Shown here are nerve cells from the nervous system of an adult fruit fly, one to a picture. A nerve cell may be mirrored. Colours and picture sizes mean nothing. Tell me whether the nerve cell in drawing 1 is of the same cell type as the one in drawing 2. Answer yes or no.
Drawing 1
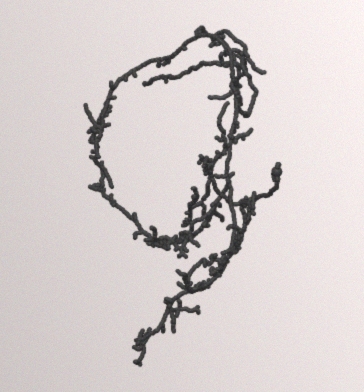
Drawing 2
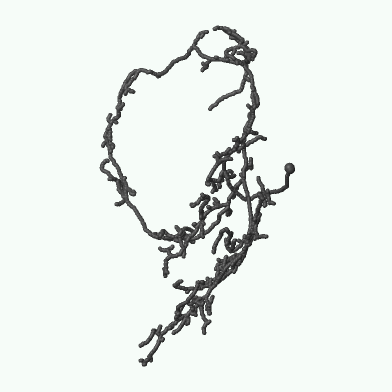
yes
